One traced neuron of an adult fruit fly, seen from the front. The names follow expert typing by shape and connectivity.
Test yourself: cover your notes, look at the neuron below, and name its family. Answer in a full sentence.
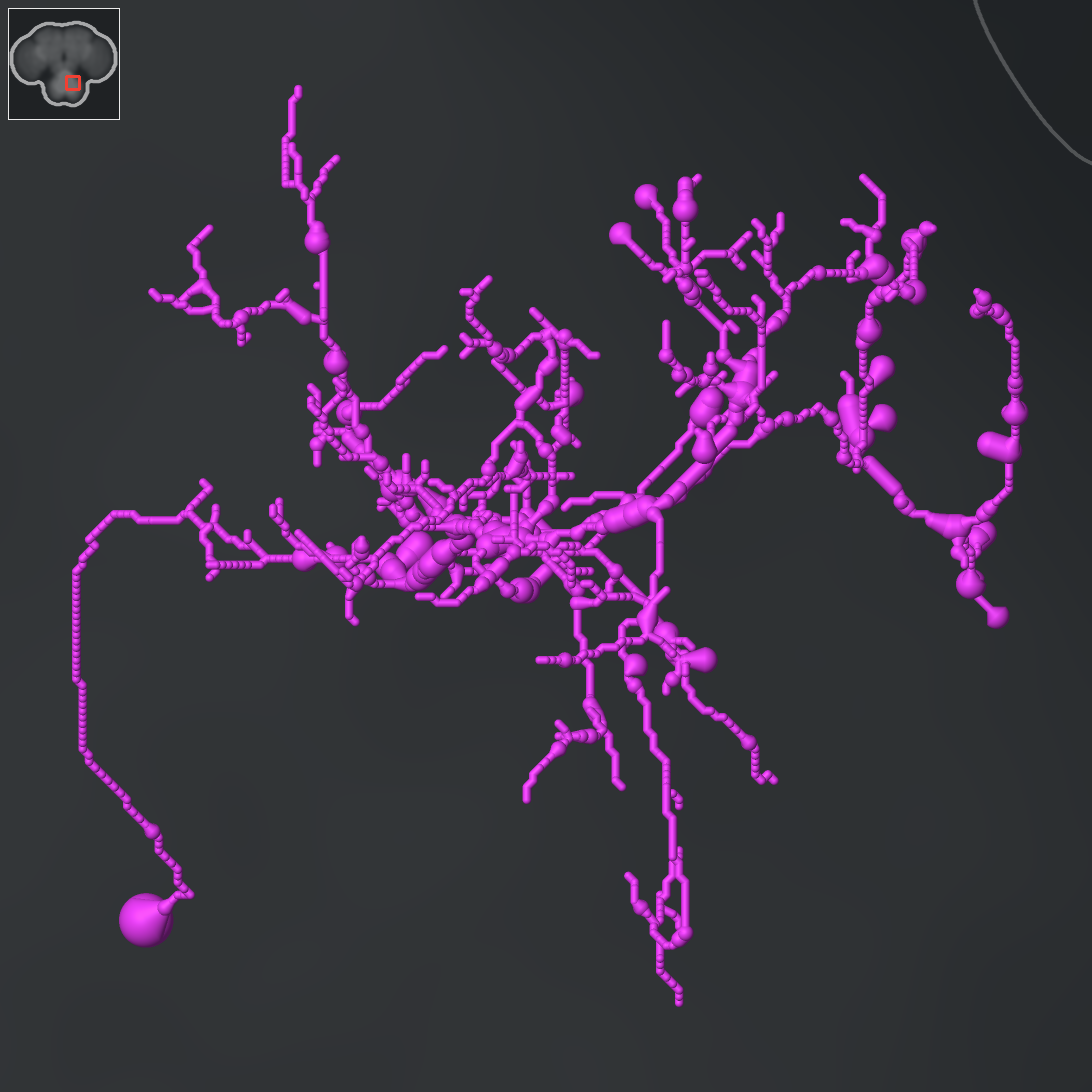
The family is hemilineage 04B.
